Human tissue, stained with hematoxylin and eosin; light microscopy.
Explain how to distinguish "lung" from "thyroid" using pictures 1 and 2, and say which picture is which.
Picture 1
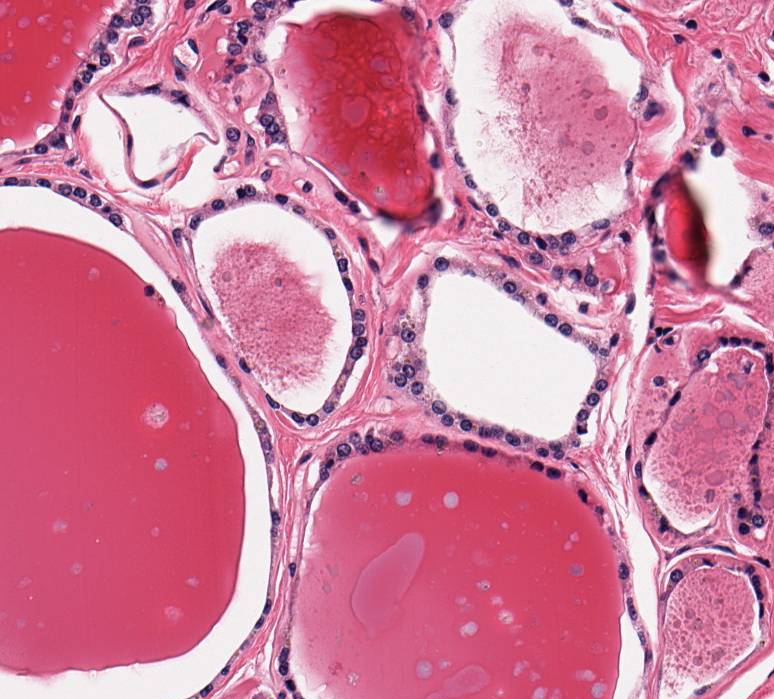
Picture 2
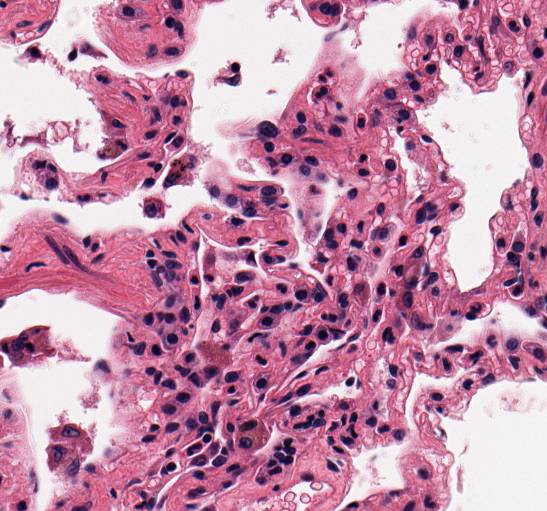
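Thyroid occupies picture 1 and lung picture 2. Picture 1 consists of closely packed rounded follicles of widely varying size, the largest at the lower left and lower centre, each lined by a single layer of low cuboidal epithelial cells with small round dark-staining nuclei. Several smaller follicles, at the centre left and along the right edge, hold paler pink colloid with a finely bubbly, vacuolated texture.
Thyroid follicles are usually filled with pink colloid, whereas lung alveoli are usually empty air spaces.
Picture 2 instead shows irregular empty white spaces separated by branching strands of pink cellular tissue, with mostly small, round to oval, darkly stained nuclei. A band of dense pink collagen with wavy fibres runs roughly horizontally at the left middle edge, and no fat cells are present.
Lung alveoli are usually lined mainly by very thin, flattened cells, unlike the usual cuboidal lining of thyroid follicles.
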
